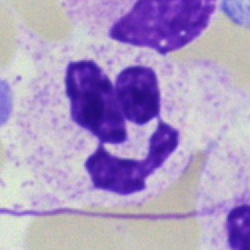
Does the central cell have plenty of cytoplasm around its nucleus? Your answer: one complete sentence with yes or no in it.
Yes, the cytoplasm of this cell is abundant.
